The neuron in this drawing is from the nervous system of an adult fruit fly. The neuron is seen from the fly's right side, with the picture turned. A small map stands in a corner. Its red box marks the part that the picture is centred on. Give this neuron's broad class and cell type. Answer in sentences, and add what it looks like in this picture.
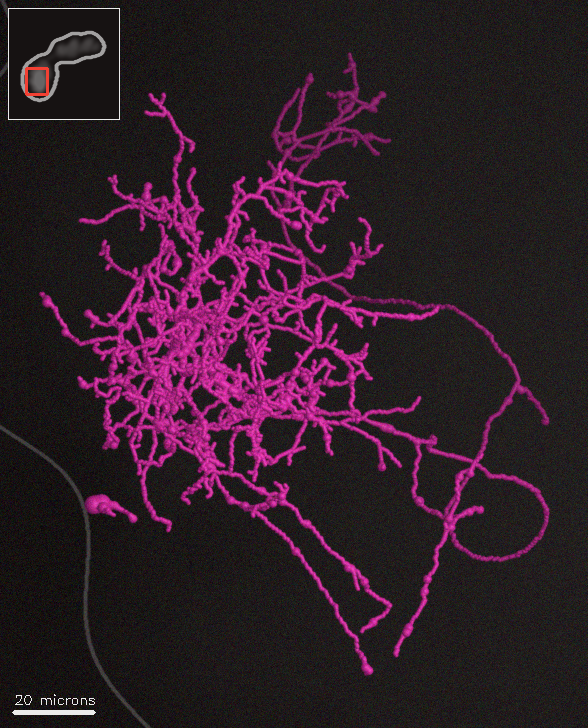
It is a central-brain intrinsic neuron. It is of cell type AVLP444. From top to bottom in the picture it spans about 160 microns. More than a hundred branch ends can be seen.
